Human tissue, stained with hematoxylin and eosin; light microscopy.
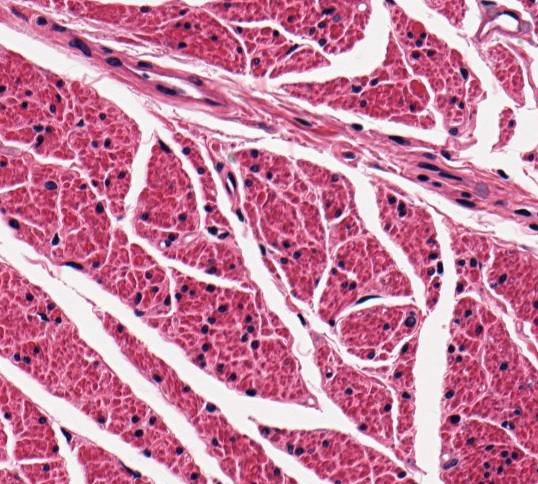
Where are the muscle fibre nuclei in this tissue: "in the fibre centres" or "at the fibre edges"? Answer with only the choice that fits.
In the fibre centres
